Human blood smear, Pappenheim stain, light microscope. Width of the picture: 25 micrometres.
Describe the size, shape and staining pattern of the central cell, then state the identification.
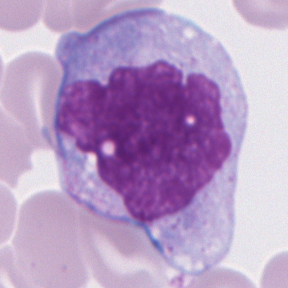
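A lumpy, notched outline marks the nucleus, which is about 15 micrometres across. Over it lie two small clear round spots. The cytoplasm is pale grey-blue, with fine pinkish granules sparsely scattered through it. This is a monocyte.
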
